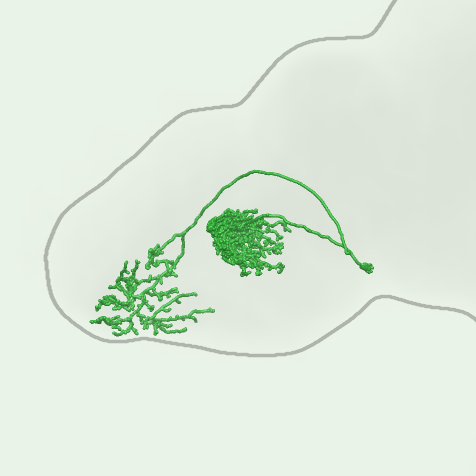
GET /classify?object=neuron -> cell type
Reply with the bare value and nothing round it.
MeLo10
